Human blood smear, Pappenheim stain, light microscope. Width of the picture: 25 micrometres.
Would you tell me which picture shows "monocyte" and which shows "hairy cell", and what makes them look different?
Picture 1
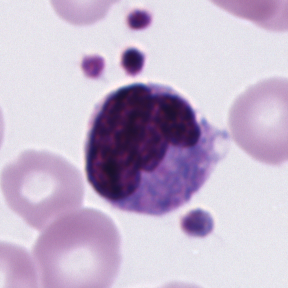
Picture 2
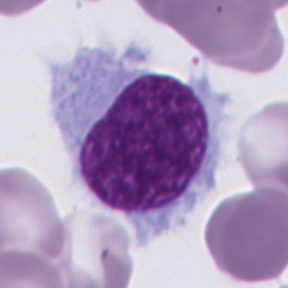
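Right: picture 1 is the monocyte, and picture 2 is the hairy cell. What strikes me first is picture 2's border, ragged and set with many fine hair-like projections. In picture 1 the nucleus is deeply indented on its right side, which gives it a kidney shape, and it fills the left part of the cell, leaving a moderate rim of cytoplasm mainly to the right and below.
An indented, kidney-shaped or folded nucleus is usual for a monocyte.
Picture 2's nucleus, by contrast, is oval in outline and about 12 by 10 micrometres.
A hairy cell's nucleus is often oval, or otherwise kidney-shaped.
As for granules, picture 1 has a faint, fine lilac granularity in its cytoplasm with no coarse granules, whereas picture 2 shows no distinct granules.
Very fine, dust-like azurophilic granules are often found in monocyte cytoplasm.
What the two share, I'd say, is pale greyish-blue cytoplasm and no nucleoli to be made out, none in picture 1 and none distinct in picture 2.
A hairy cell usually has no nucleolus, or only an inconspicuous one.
Picture 2's cytoplasm holds no clear vacuoles, and the red cells lie around that cell without overlapping it.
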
